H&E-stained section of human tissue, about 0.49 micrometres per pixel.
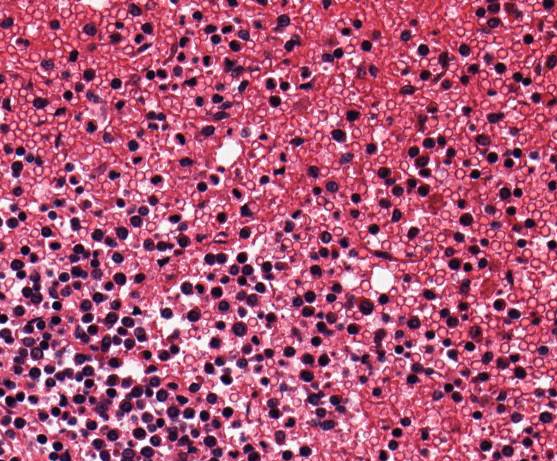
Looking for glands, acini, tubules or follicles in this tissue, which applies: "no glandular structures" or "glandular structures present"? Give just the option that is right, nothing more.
No glandular structures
